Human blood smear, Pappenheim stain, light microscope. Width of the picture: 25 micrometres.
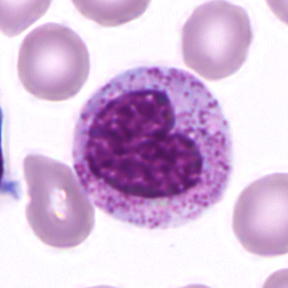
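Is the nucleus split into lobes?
No, it's a single mass with a notch on its upper right side.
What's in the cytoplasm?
Reddish-pink granules, dotted all through it.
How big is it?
About 14 micrometres across, about 2.25 times as wide as the red cell lying whole in the picture.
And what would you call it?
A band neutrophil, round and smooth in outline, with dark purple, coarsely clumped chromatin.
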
